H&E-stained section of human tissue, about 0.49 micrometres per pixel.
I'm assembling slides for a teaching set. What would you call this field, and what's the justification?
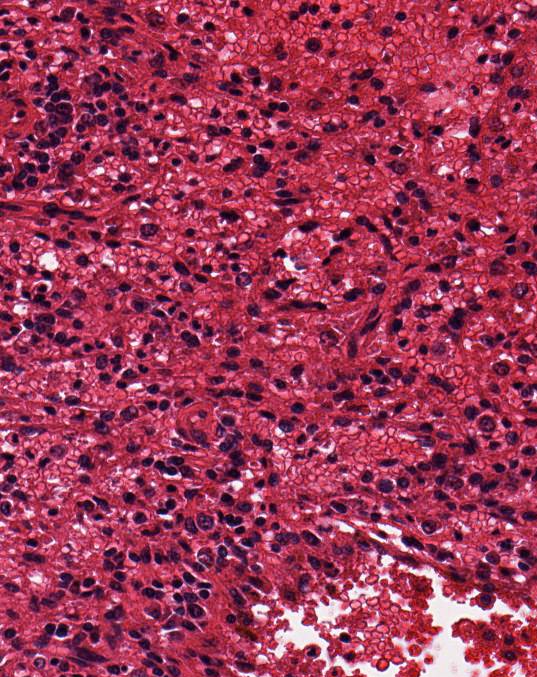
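Look here: this is the red pulp of the spleen. The whole section takes an intense red-pink stain.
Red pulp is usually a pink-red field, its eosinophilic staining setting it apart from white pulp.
Cells lie in diffuse solid sheets across nearly the entire field, and no glands or tubules form. Their nuclei are mostly round, dark and single, one per cell. Through the centre, between the sheets, run thin strands of elongated, spindle-shaped nuclei.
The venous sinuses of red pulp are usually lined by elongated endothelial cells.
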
